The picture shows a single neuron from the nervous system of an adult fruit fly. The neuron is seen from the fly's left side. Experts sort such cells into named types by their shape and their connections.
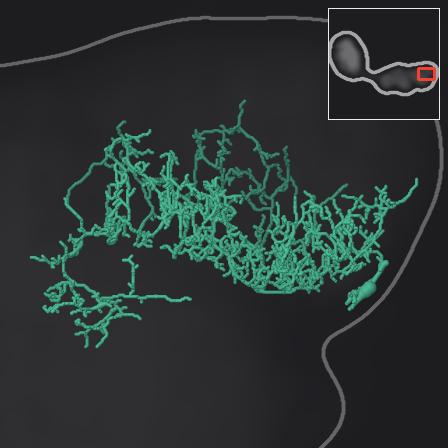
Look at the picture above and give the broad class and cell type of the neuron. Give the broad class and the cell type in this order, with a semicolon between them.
nerve-cord intrinsic neuron; INXXX124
